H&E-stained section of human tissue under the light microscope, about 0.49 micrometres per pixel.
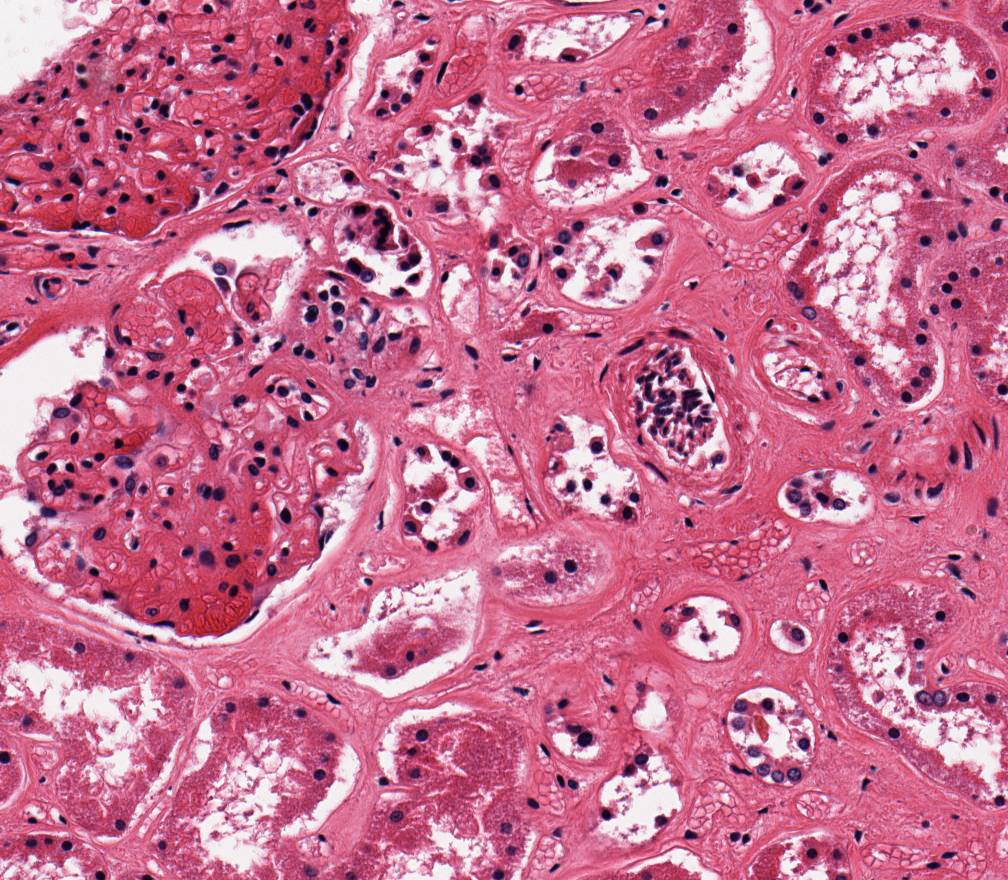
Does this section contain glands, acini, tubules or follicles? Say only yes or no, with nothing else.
Yes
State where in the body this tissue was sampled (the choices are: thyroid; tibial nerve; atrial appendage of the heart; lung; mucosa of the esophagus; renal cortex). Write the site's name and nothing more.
renal cortex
